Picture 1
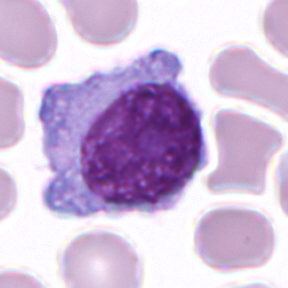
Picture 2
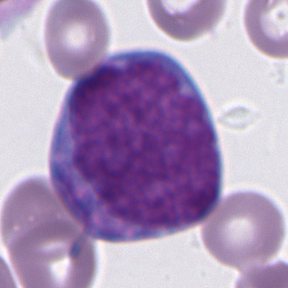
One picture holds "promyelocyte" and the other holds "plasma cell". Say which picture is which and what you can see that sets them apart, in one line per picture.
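Picture 1 – plasma cell. The cell outline is irregular, with a ragged border and small blunt bulges.
Picture 2 – promyelocyte. The cell outline is smooth and slightly angular, with somewhat flattened sides.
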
